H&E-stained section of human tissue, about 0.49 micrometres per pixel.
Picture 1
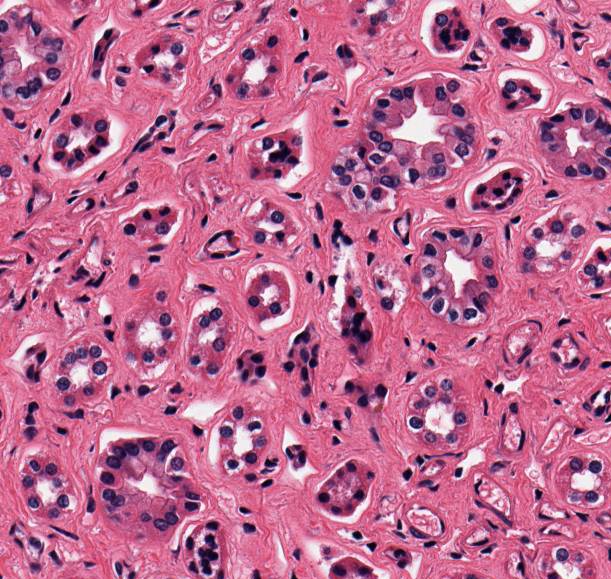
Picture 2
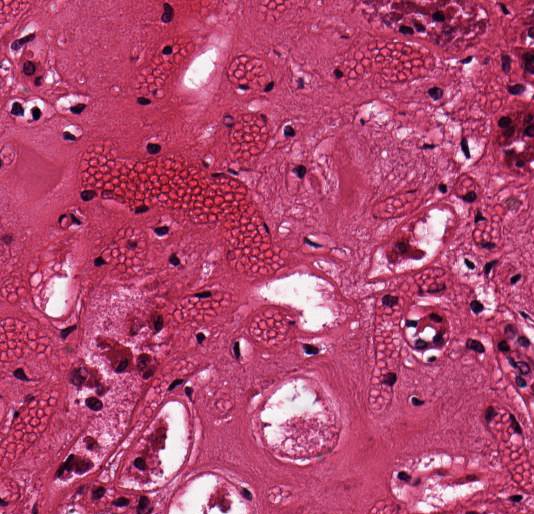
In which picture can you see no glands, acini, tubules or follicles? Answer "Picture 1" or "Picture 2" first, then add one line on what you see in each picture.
Picture 2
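In picture 1: Small round to oval glands are scattered fairly evenly across the whole field, each set apart by stroma.
In picture 2: No epithelial lining or glands are seen in the field.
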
